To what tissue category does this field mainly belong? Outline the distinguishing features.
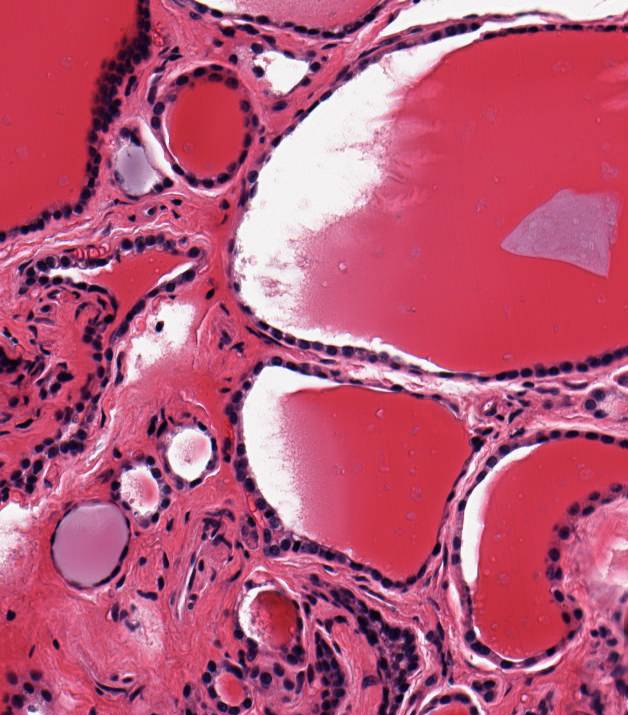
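Thyroid follicle is what you're mainly looking at here. The whole field is closed, rounded follicles of widely varying size, largest at upper right, smallest at lower left. Most hold homogeneous, deep pink eosinophilic material, each inside a single layer of flattened to low cuboidal cells with small dark nuclei.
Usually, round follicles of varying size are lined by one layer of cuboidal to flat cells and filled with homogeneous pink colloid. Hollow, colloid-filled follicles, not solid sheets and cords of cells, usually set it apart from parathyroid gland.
No papillae project into the lumens.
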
